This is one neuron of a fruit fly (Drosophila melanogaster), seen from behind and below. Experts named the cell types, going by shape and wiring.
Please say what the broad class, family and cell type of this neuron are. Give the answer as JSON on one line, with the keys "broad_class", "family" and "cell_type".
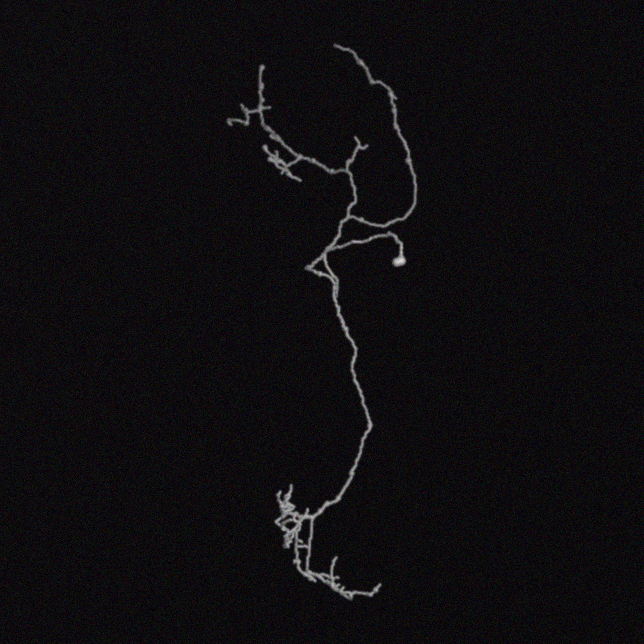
{"broad_class": "visual projection neuron", "family": "hemilineage VLPp&l1_lateral", "cell_type": "LoVP10"}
